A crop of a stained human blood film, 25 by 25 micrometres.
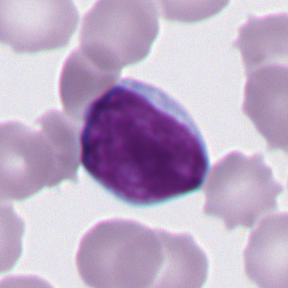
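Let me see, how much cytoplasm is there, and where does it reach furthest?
Only a scant pale blue rim, widest along the upper right side.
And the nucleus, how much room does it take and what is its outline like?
It fills most of the cell, oval and smooth, with no notch or lobe.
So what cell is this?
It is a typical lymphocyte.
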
